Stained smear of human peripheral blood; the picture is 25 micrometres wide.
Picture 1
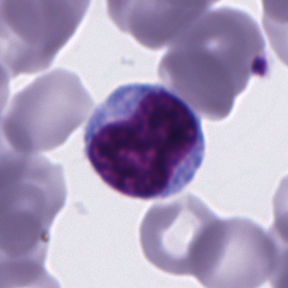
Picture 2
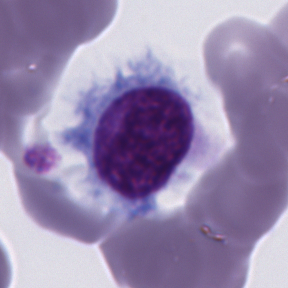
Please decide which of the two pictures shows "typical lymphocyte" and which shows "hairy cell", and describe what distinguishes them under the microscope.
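Typical lymphocyte in picture 1; hairy cell in picture 2. Picture 1: outline round and smooth; cell about 10 micrometres across. Nucleus about 9 micrometres across, filling about 70% of the cell's area, with a shallow notch on its upper edge.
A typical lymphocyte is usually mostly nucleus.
Chromatin dark purple, coarsely clumped; no nucleoli seen.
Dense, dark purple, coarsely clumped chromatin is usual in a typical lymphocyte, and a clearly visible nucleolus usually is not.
No cytoplasmic vacuoles. Picture 2: outline irregular, moulded by crowding red cells, fringed with fine hair-like blue projections, most prominent along the upper edge. No distinct cytoplasmic granules. Incidental: small dark platelet to the upper right of the picture 1 cell, at the edge of a red cell; small purple granular fragment just left of the picture 2 cell.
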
